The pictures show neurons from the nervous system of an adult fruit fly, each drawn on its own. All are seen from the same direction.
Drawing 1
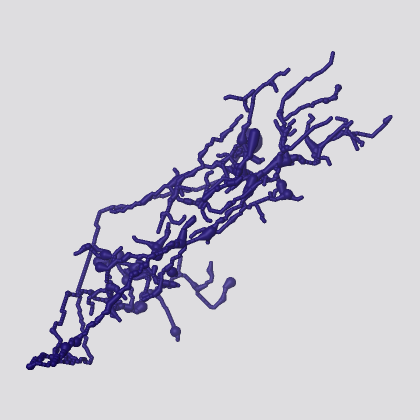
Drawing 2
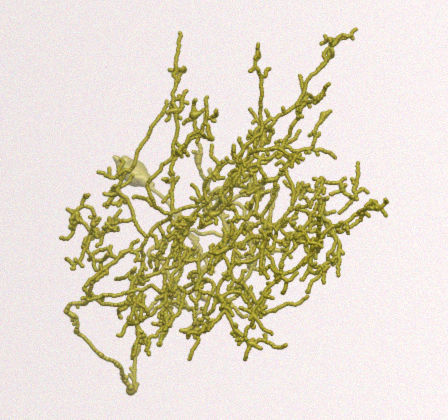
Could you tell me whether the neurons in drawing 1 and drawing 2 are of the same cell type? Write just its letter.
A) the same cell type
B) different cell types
B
